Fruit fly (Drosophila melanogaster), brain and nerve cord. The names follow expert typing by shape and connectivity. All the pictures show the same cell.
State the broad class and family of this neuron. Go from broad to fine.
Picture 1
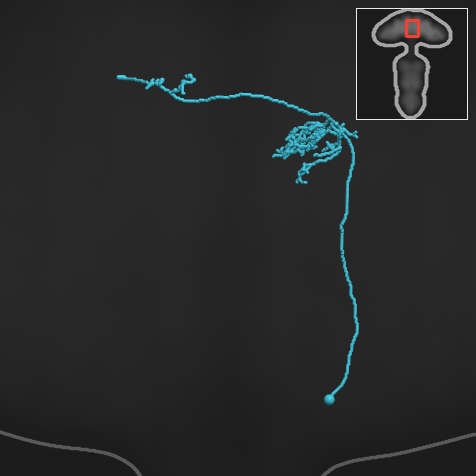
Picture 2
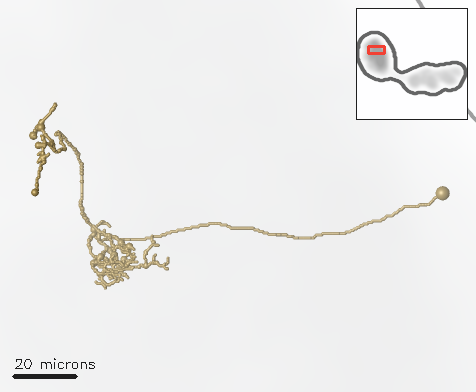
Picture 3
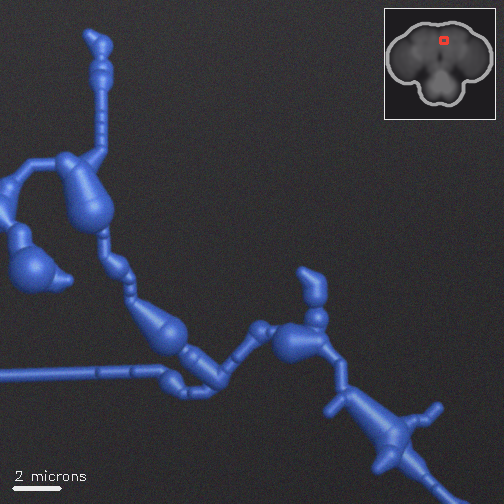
central-brain intrinsic neuron; class CX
